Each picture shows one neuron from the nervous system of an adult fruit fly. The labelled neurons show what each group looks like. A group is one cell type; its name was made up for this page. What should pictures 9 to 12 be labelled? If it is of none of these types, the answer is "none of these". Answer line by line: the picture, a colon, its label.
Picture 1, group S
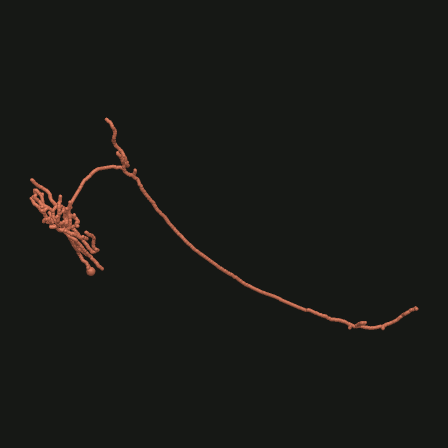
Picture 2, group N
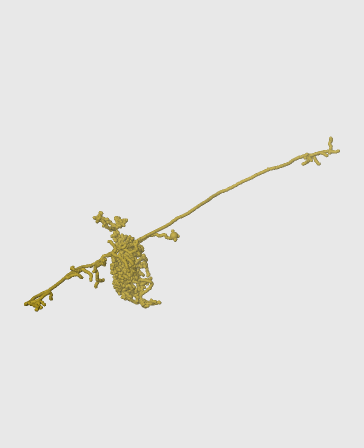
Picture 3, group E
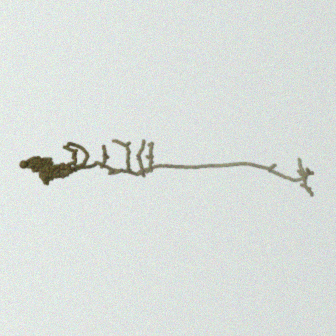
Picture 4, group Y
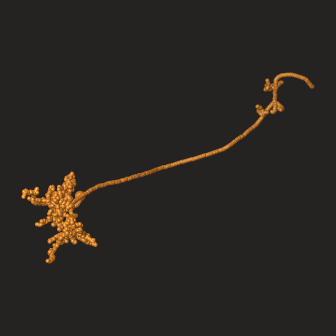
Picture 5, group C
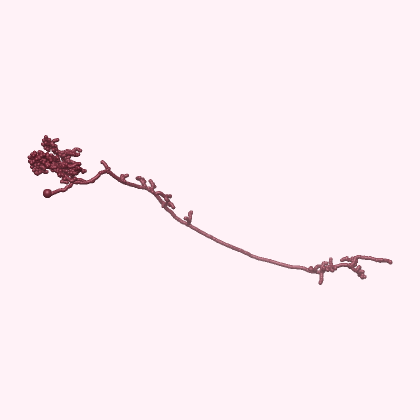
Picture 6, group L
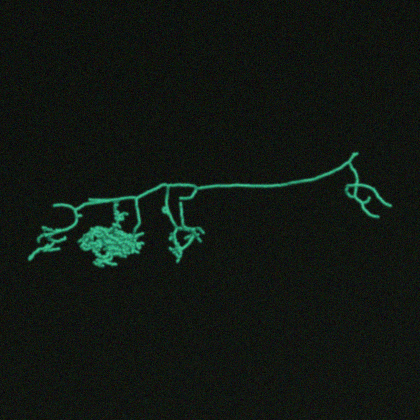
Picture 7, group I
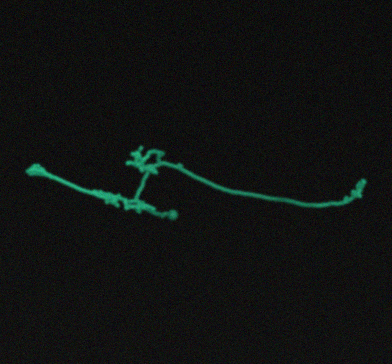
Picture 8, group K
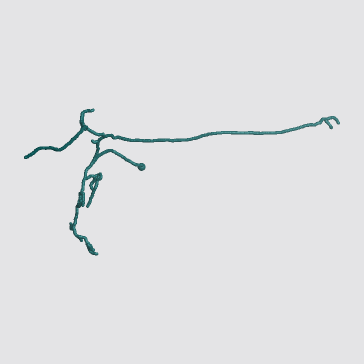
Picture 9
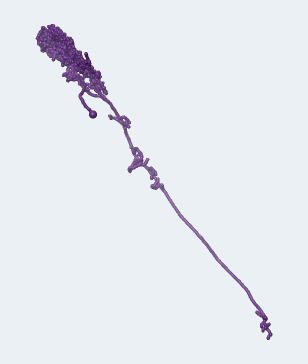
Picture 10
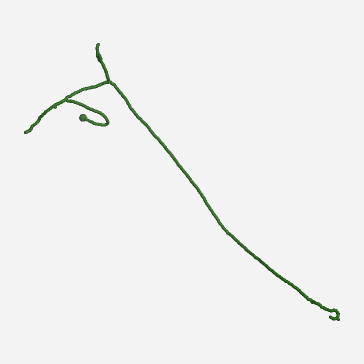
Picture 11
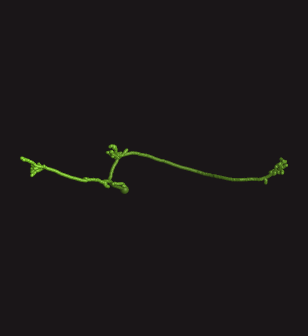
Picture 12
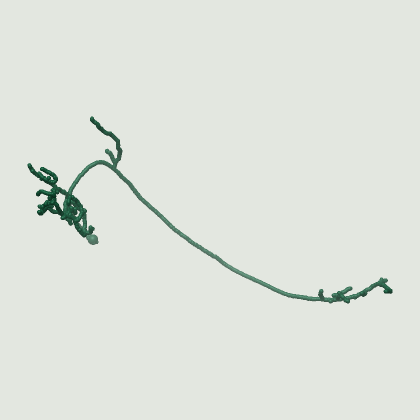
9: group N
10: group K
11: group I
12: group S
